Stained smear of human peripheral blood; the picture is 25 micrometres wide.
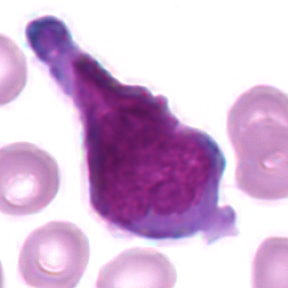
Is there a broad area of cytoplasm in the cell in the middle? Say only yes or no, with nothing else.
No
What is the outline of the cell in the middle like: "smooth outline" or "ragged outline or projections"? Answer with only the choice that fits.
Ragged outline or projections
